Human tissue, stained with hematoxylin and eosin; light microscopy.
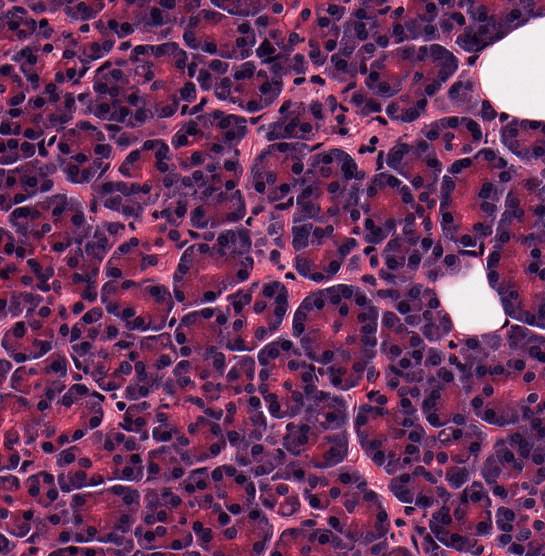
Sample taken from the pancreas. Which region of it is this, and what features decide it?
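This is exocrine pancreas. Closely packed rounded acini fill the field, each with round dark nuclei at the base toward its outer edge, purple basal cytoplasm and pink cytoplasm toward its centre.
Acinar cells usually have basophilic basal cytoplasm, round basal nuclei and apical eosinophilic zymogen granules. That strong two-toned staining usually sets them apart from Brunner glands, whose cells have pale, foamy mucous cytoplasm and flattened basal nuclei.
The acinar lumens are very small and hardly visible.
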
